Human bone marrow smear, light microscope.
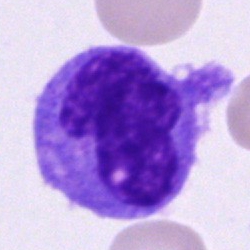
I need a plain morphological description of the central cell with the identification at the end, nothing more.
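Over at the upper right there's a ragged bulge of cytoplasm with a small clear circle inside it. The cytoplasm stains blue-purple and makes a moderate rim, broadest on the left side. Low in the nucleus sits a small pale round spot. That's a monocyte.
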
